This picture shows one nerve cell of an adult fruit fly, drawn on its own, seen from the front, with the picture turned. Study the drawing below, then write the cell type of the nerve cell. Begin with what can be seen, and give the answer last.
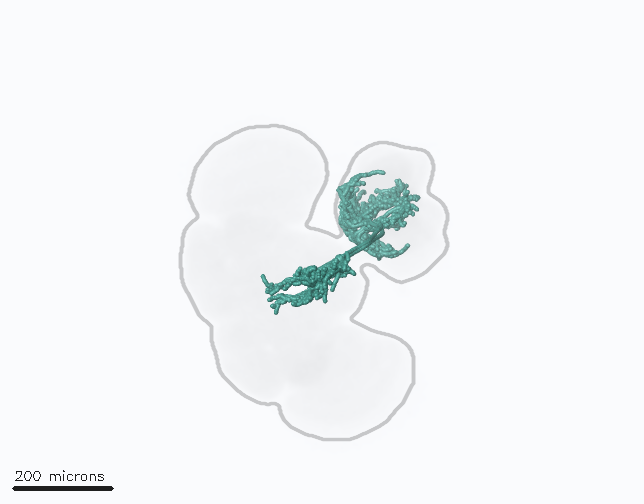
By the scale bar it is about 300 microns wide in this view. In this view it is about as wide as it is tall. It is a descending neuron. Its cell type is DNge150.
